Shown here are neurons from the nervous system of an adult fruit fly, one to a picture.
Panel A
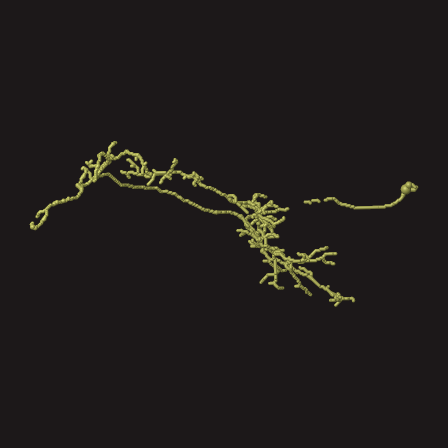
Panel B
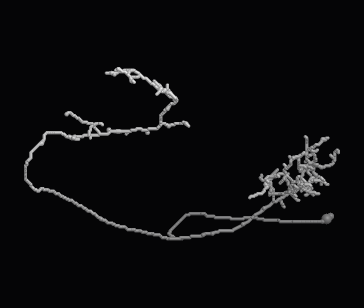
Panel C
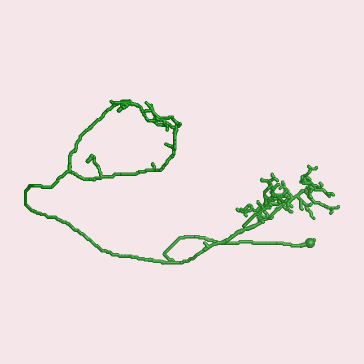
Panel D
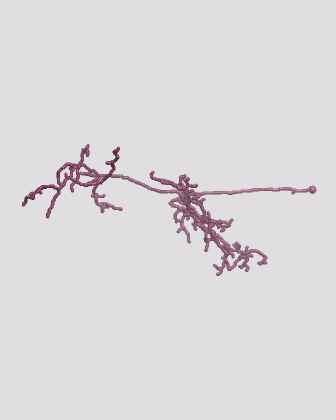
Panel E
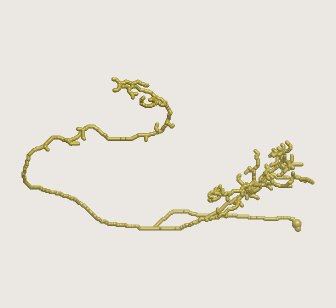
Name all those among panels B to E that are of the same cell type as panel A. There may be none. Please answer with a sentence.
Panel D is of the same cell type.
